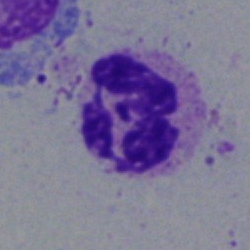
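Segmented neutrophil (central cell) in a stained human bone marrow smear. The roughly round cell has a nucleus divided into several connected lobes arranged around a central pale space, with no nucleoli visible. Fine pinkish granules are present in the cytoplasm.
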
